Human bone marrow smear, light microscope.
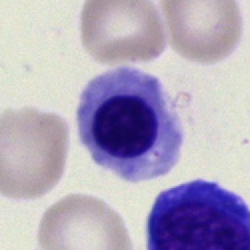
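Erythroblast: the central cell. Look first at its outline, which is slightly irregular, with small bumps along the edge. The chromatin is dense and stains dark purple. Around the nucleus you'll find a moderate rim of pale lilac-blue cytoplasm, and no granules are visible in it.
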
